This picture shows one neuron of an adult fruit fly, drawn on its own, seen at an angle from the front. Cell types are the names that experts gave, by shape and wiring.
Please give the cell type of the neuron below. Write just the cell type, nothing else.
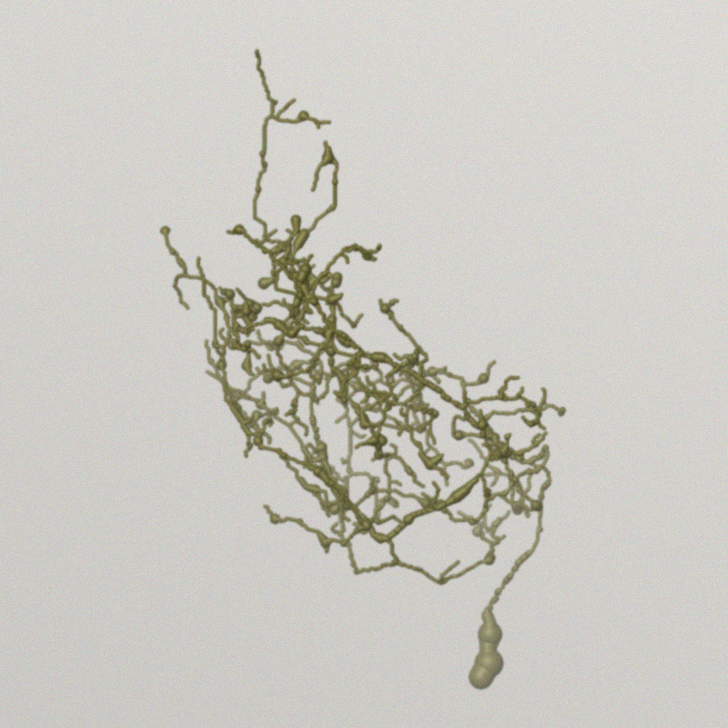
CB1287_c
